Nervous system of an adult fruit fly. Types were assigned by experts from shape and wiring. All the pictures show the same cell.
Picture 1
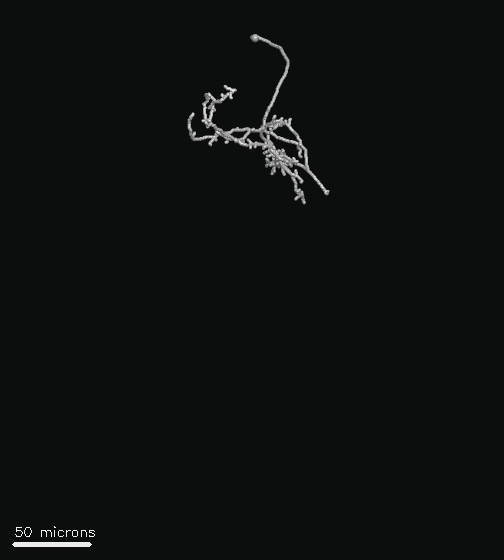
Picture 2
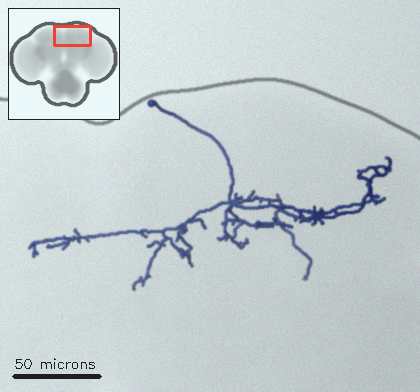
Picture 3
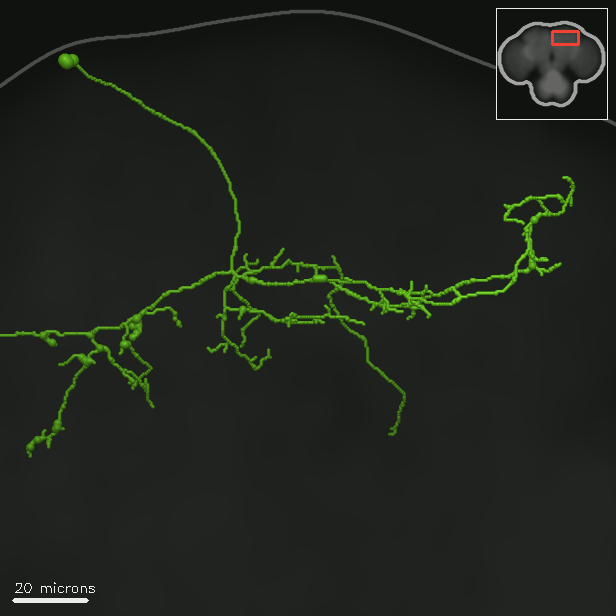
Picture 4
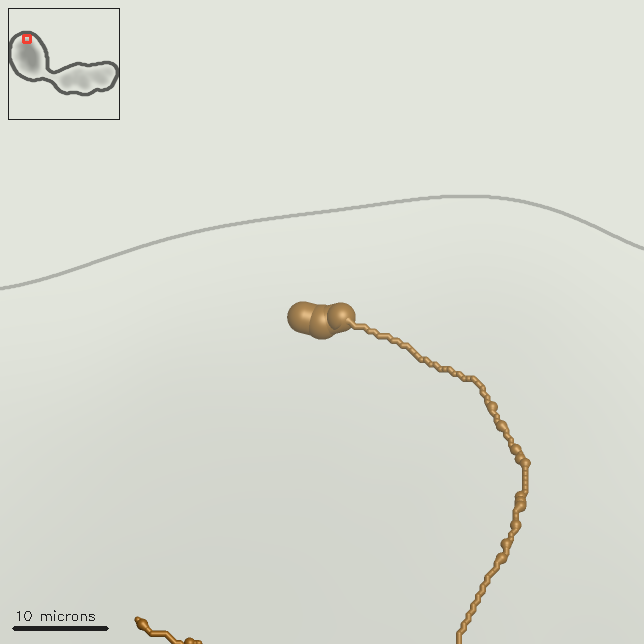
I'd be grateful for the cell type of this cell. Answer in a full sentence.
The cell type is CB2988.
